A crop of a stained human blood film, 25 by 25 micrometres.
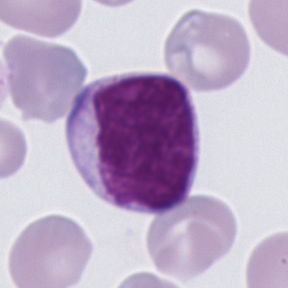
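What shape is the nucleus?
Roughly square, with a straight left border facing the cytoplasm.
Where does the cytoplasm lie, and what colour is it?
It lies mainly as a pale greyish-blue crescent on the left side of the cell.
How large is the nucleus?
About 11 micrometres across, filling about 70% of the cell's area.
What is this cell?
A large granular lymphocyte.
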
